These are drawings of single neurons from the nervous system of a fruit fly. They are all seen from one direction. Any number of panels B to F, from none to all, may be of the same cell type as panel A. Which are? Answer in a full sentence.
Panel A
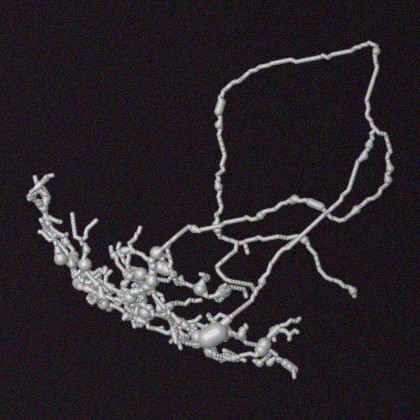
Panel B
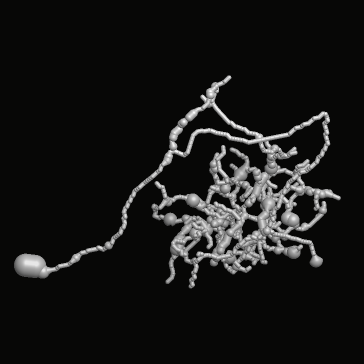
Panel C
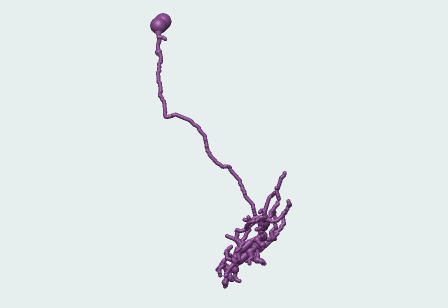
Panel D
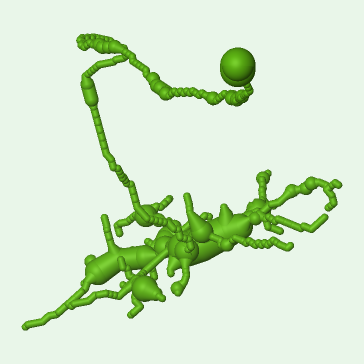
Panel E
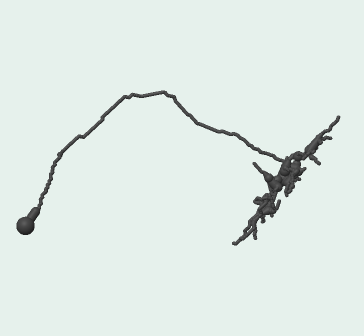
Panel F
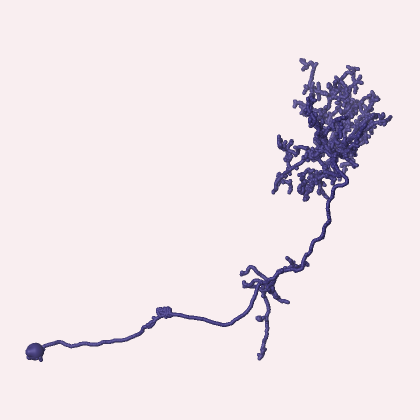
Panel B and panel F are of the same cell type.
